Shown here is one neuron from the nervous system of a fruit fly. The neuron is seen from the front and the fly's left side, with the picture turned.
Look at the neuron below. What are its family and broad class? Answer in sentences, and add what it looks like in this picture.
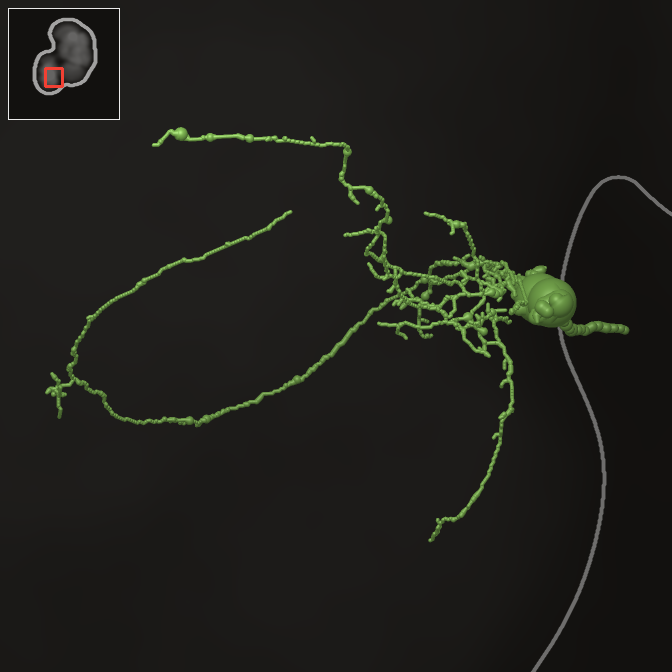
Its family is MNad. It is a motor neuron of the nerve cord. The picture shows dozens of branch ends. In this view it is wider than it is tall.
